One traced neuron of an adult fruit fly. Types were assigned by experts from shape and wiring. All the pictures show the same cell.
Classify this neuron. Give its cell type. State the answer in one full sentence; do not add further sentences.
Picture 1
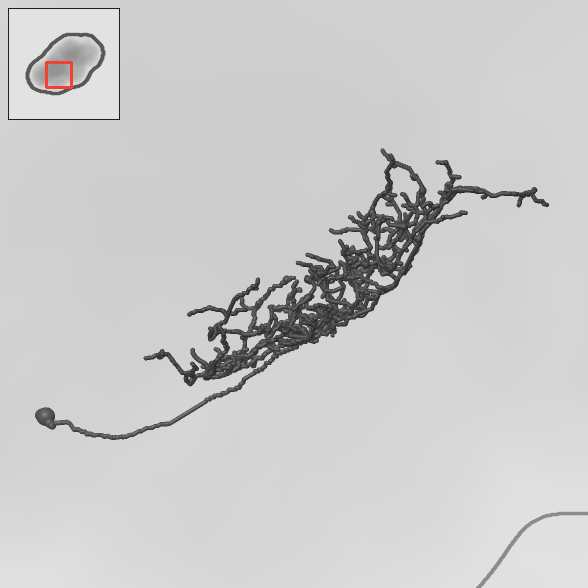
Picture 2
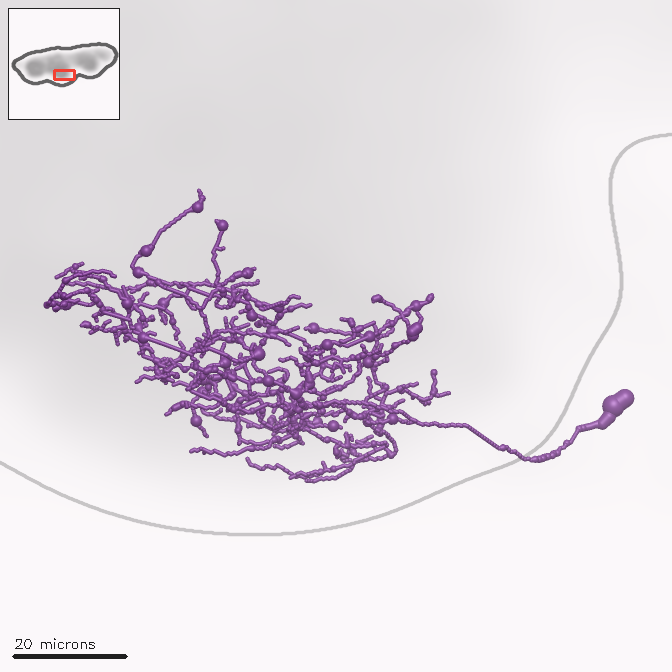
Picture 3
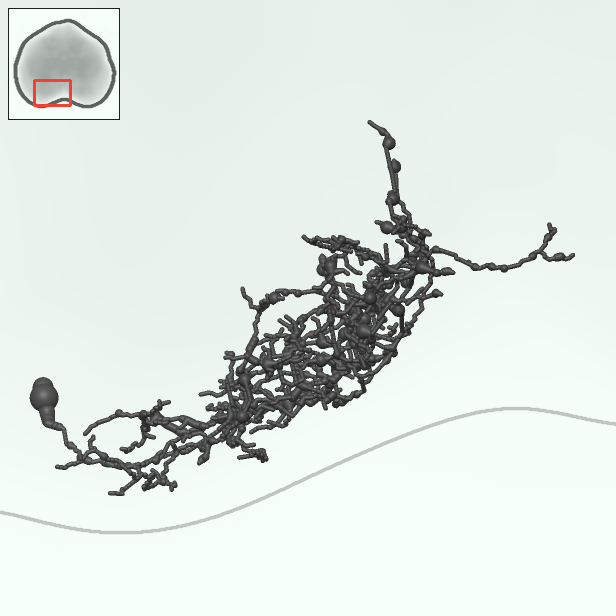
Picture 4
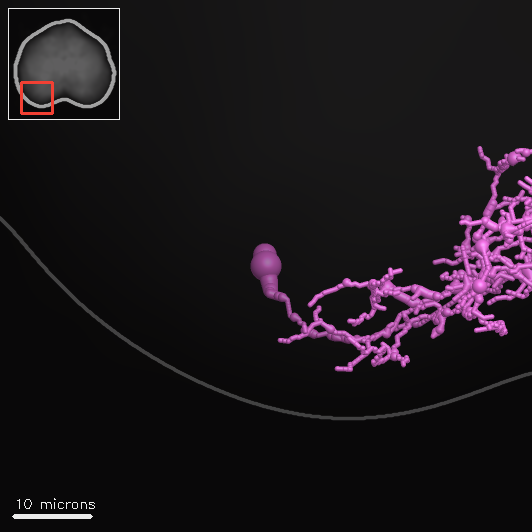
The neuron belongs to cell type IN01B065.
